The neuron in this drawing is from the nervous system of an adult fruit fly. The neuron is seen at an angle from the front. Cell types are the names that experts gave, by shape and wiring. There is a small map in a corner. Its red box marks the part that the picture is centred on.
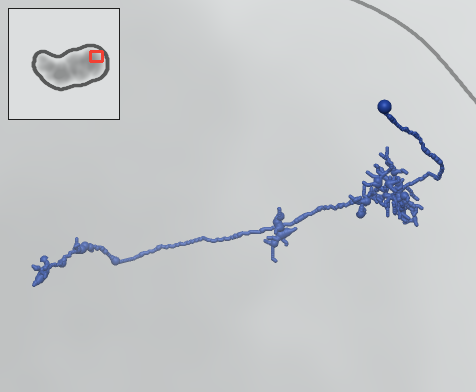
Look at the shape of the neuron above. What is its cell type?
Tm4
